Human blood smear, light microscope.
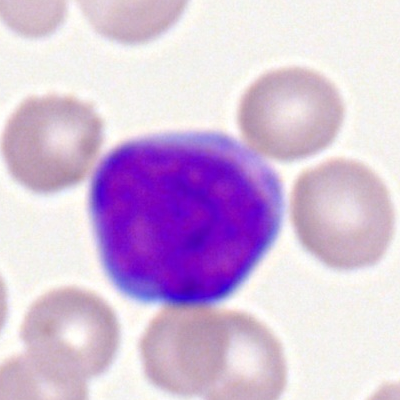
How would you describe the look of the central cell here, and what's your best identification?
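Outline irregularly rounded, a few blunt corners. Nucleus a single unlobed mass. Chromatin fairly evenly purple, small paler patches. Cytoplasm without granules. Myeloblast.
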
